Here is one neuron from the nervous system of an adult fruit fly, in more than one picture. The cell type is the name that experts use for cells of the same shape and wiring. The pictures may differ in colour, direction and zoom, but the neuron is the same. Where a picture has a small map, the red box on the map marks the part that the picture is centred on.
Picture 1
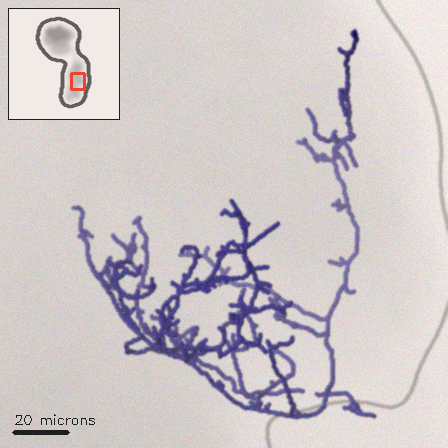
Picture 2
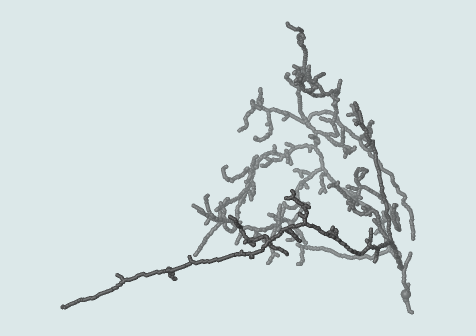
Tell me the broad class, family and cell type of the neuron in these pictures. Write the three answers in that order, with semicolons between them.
nerve-cord intrinsic neuron; hemilineage 19A; IN19A101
